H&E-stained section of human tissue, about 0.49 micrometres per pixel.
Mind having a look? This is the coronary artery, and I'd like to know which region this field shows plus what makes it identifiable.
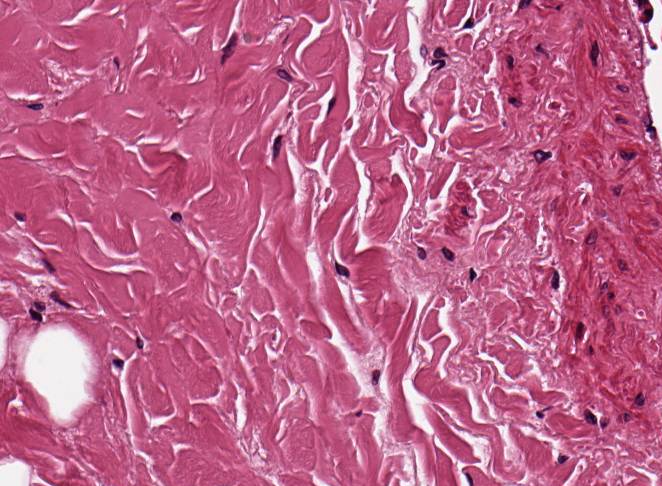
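This one's tunica adventitia: thick eosinophilic collagen bundles fill nearly the whole field, running in varied directions.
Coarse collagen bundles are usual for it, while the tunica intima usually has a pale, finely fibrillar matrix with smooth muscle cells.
Narrow white clefts separate many bundles, and nuclei crowd more toward the right edge than in the left and centre. There's no epithelium.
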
